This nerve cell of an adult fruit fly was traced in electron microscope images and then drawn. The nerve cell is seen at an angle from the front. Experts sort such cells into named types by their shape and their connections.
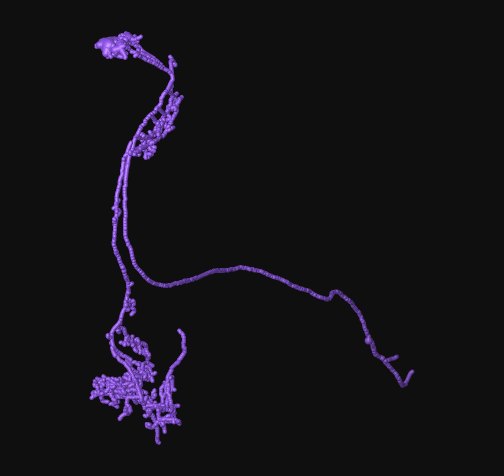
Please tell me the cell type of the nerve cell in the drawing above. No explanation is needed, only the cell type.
DH44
